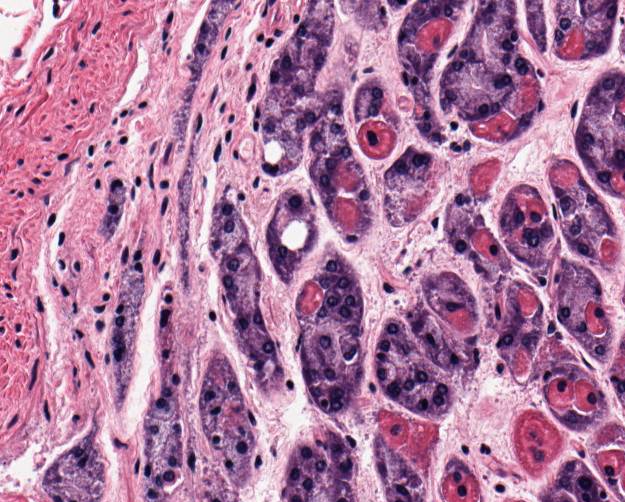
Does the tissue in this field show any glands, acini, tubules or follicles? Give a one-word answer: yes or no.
Yes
